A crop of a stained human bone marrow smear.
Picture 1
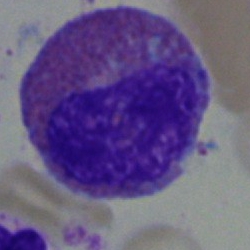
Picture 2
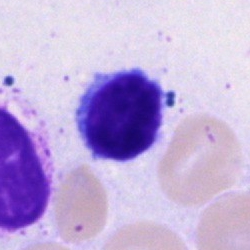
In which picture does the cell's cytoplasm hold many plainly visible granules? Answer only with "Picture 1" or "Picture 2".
Picture 1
